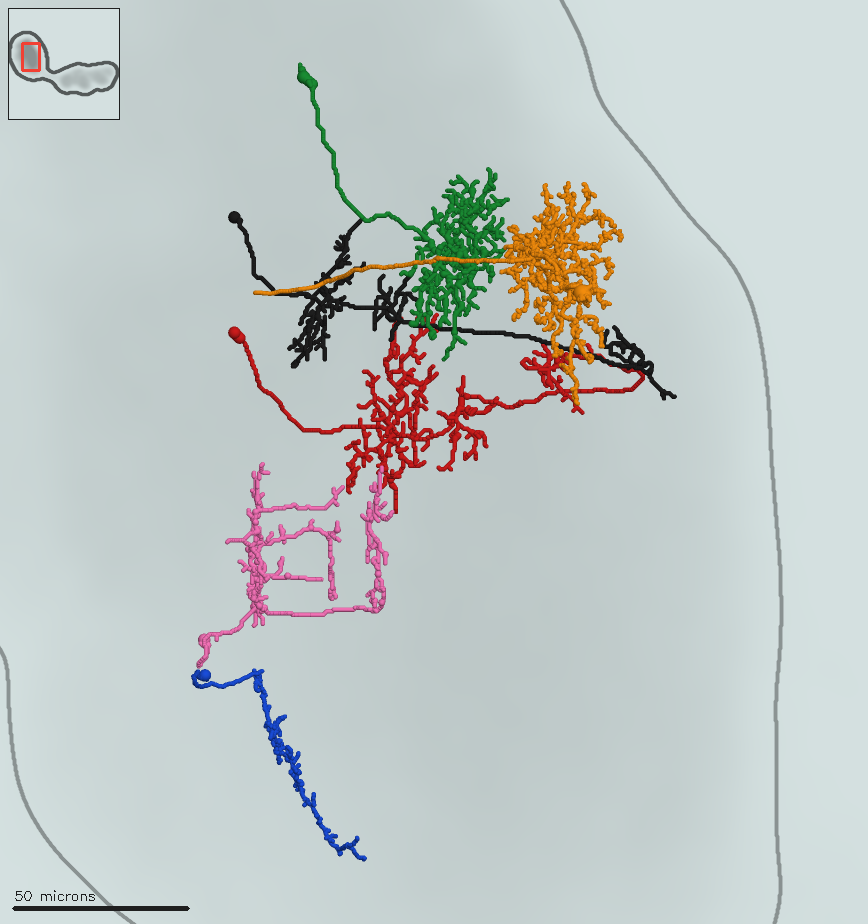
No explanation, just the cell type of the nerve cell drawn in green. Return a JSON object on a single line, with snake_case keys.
{"cell_type": "Dm12"}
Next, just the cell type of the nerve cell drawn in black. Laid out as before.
{"cell_type": "TmY13"}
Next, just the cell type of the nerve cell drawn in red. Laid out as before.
{"cell_type": "Tm16"}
